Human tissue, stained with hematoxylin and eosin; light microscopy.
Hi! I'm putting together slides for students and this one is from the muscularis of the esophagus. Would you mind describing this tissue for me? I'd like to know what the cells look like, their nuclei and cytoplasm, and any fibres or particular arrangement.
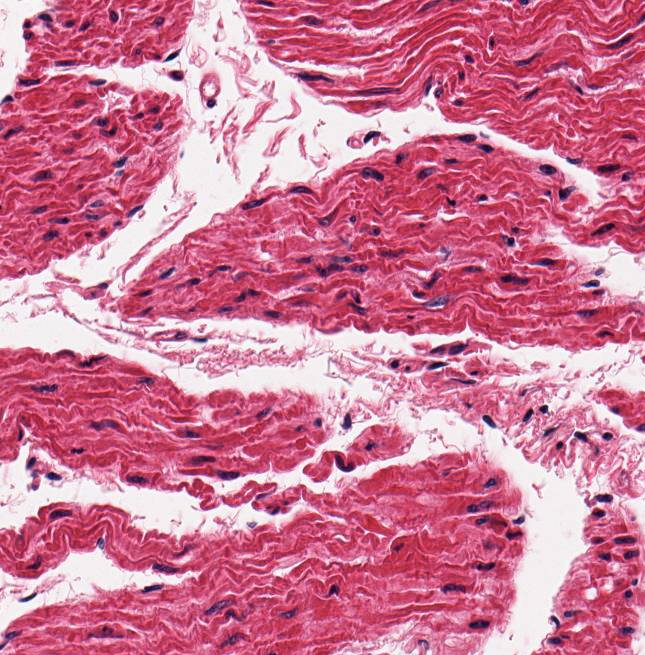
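Take a look across the whole picture: almost all of it is made of large, deeply eosinophilic muscle bundles lying side by side. Most of them run roughly horizontally or obliquely. Notice how markedly wavy the fibres are inside the bundles. The nuclei there are dark and elongated, and they lie along the length of the fibres.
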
